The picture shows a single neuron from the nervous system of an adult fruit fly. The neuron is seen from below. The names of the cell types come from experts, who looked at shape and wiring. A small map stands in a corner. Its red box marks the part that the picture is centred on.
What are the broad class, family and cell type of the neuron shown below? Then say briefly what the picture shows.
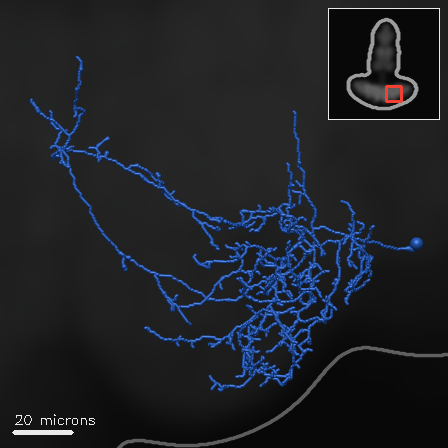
This is a central-brain intrinsic neuron. The family is hemilineage SLPav1_medial. The cell type is AVLP312. The cell body is on the right of the picture. From left to right in the picture it spans about 130 microns. Dozens of branch ends can be seen.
